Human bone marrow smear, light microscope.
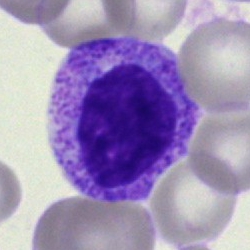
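Myelocyte in the middle of a stained human bone marrow smear: the outline is roughly round and smooth, and the nucleus sits slightly off-centre toward the right. Many purple granules fill the cytoplasm, where no vacuoles are seen.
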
